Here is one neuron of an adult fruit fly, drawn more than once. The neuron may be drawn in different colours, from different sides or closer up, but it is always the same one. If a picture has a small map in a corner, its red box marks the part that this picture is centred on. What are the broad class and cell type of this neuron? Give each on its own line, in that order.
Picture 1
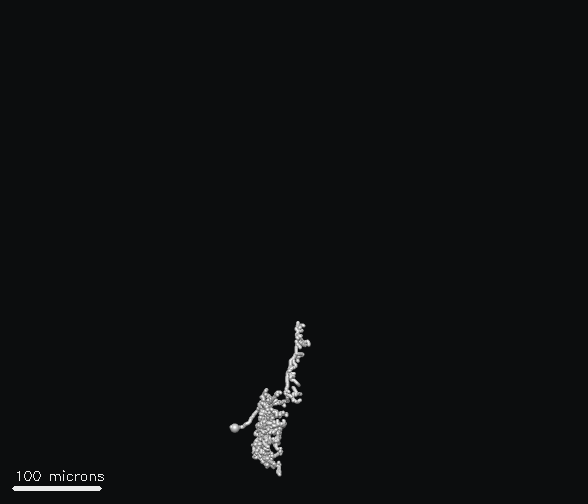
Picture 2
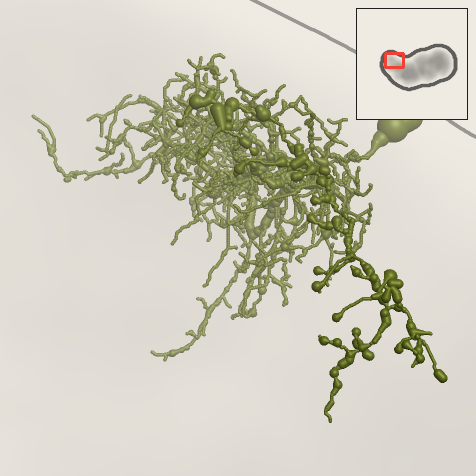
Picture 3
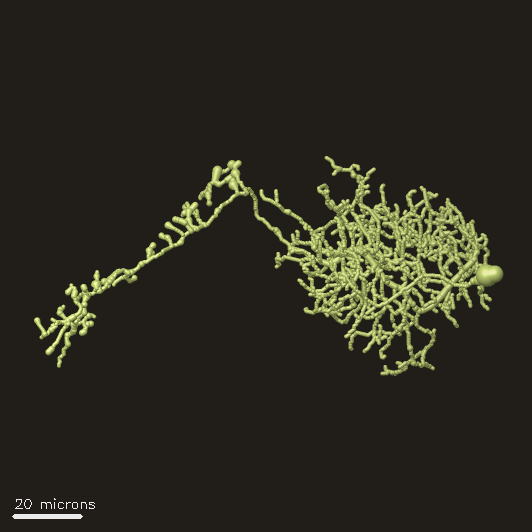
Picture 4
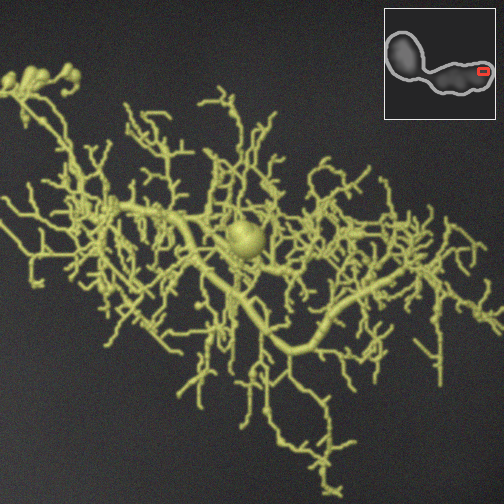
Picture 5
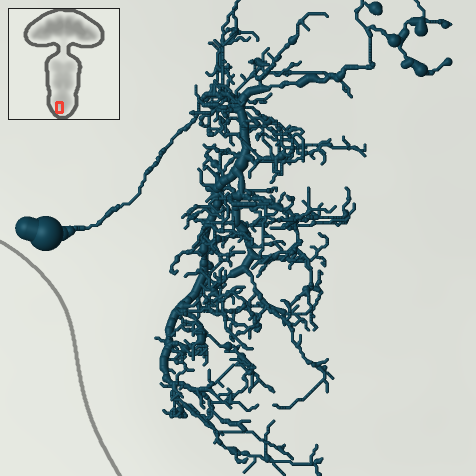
nerve-cord intrinsic neuron
INXXX247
